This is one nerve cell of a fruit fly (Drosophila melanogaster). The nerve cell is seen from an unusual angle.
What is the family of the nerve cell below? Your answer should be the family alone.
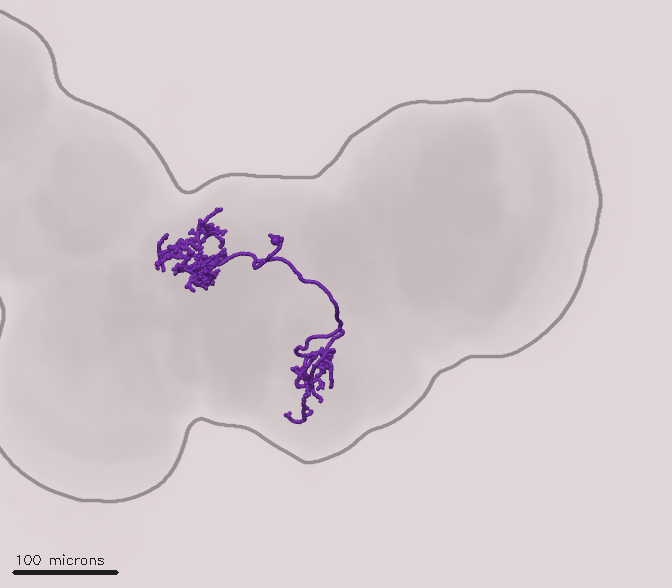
ALIN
